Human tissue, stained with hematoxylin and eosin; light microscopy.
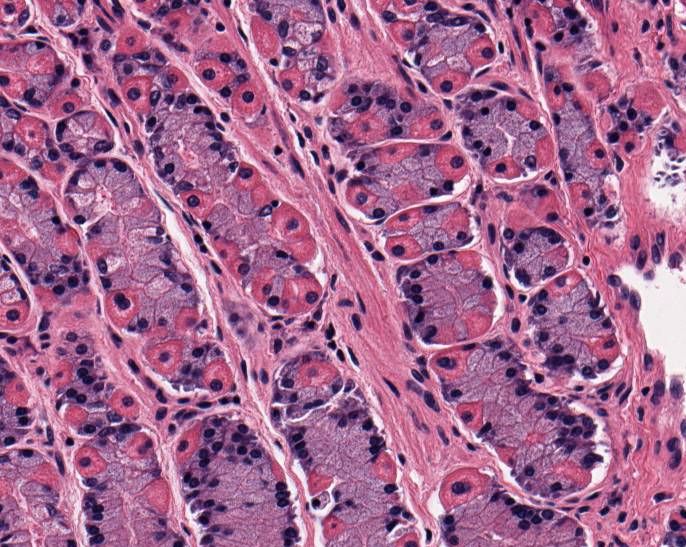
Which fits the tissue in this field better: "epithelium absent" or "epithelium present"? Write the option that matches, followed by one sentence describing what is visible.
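Epithelium present. Closely packed glands fill almost the whole field, with only thin stroma between them.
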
